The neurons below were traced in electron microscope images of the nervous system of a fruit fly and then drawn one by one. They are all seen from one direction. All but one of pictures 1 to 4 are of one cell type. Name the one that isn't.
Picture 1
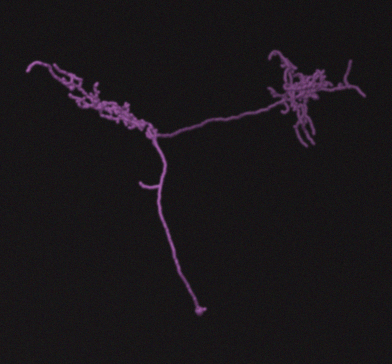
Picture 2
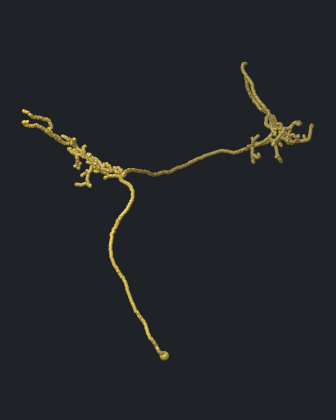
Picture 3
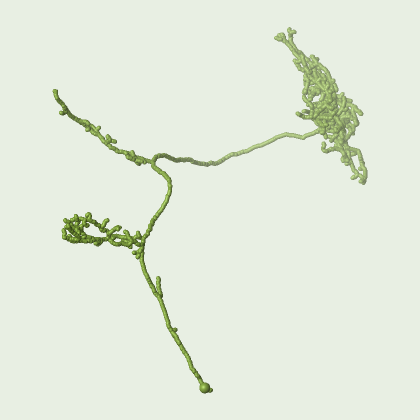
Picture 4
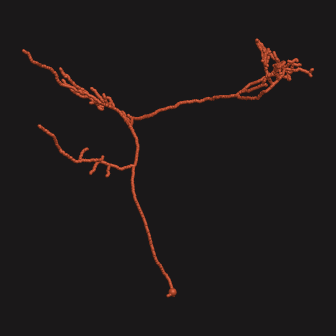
3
